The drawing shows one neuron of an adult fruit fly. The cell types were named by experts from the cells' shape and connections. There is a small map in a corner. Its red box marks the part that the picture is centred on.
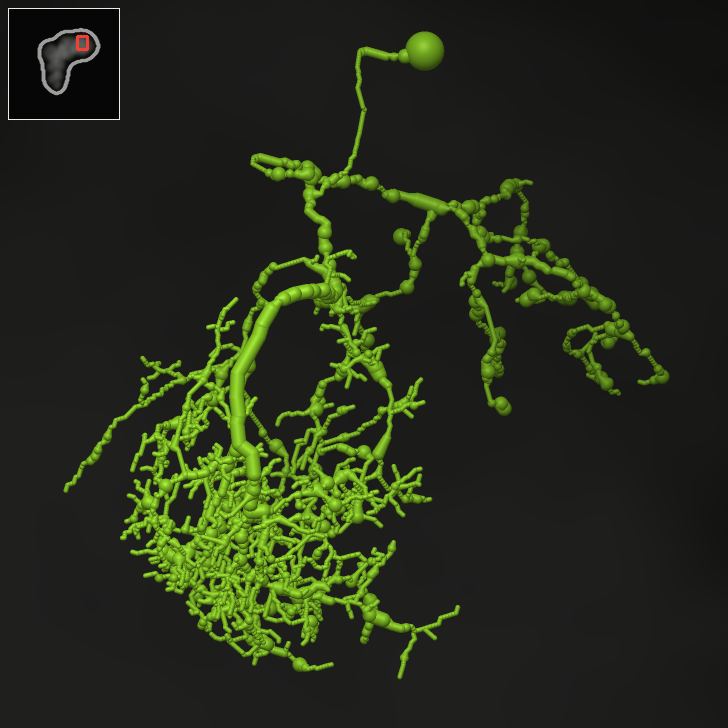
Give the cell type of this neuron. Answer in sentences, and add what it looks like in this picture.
Its cell type is PVLP085. It is a central-brain intrinsic neuron. Its cell body lies at the top of the picture. The picture shows more than a hundred branch ends.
